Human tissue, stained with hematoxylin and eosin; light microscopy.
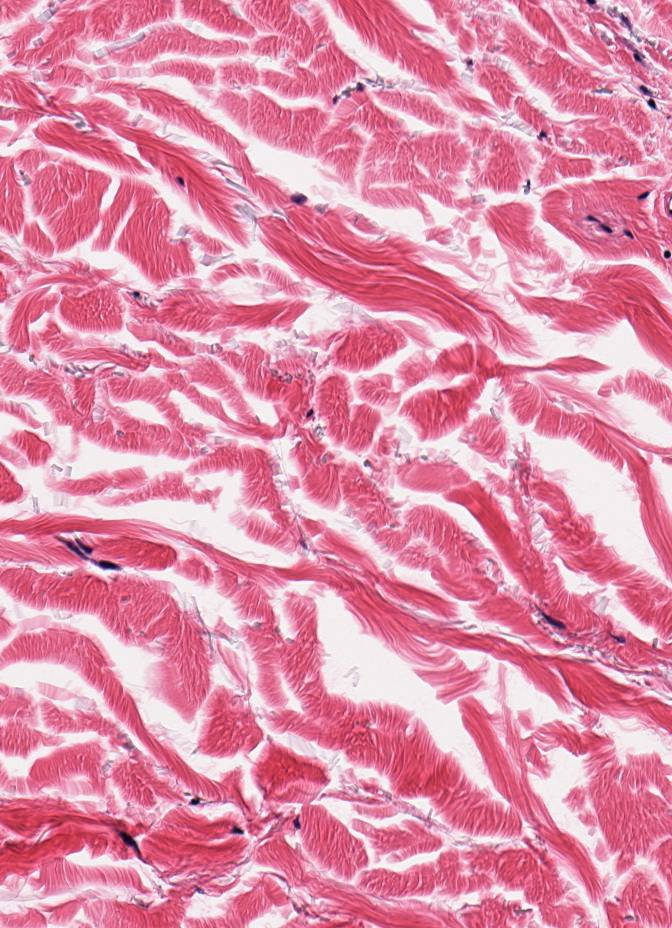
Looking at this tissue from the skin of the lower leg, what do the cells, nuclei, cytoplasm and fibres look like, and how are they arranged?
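Look inside the bundles and you'll find a fine fibrillar texture running along their length. Nuclei are sparse everywhere, and the few there are come small, dark and elongated. They mostly sit in the narrow gaps between the bundles rather than within them.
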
